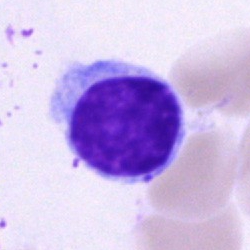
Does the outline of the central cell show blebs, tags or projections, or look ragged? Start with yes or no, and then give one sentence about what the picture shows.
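Yes. The cytoplasmic edge at the upper left is ragged rather than smooth.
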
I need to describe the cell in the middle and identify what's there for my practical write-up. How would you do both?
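Chromatin in the nucleus is dense and dark purple, with faint lighter mottling. No distinct nucleolus is seen. Cytoplasm is scant, widest at the upper left, and contains no granules. The cell is a lymphocyte.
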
